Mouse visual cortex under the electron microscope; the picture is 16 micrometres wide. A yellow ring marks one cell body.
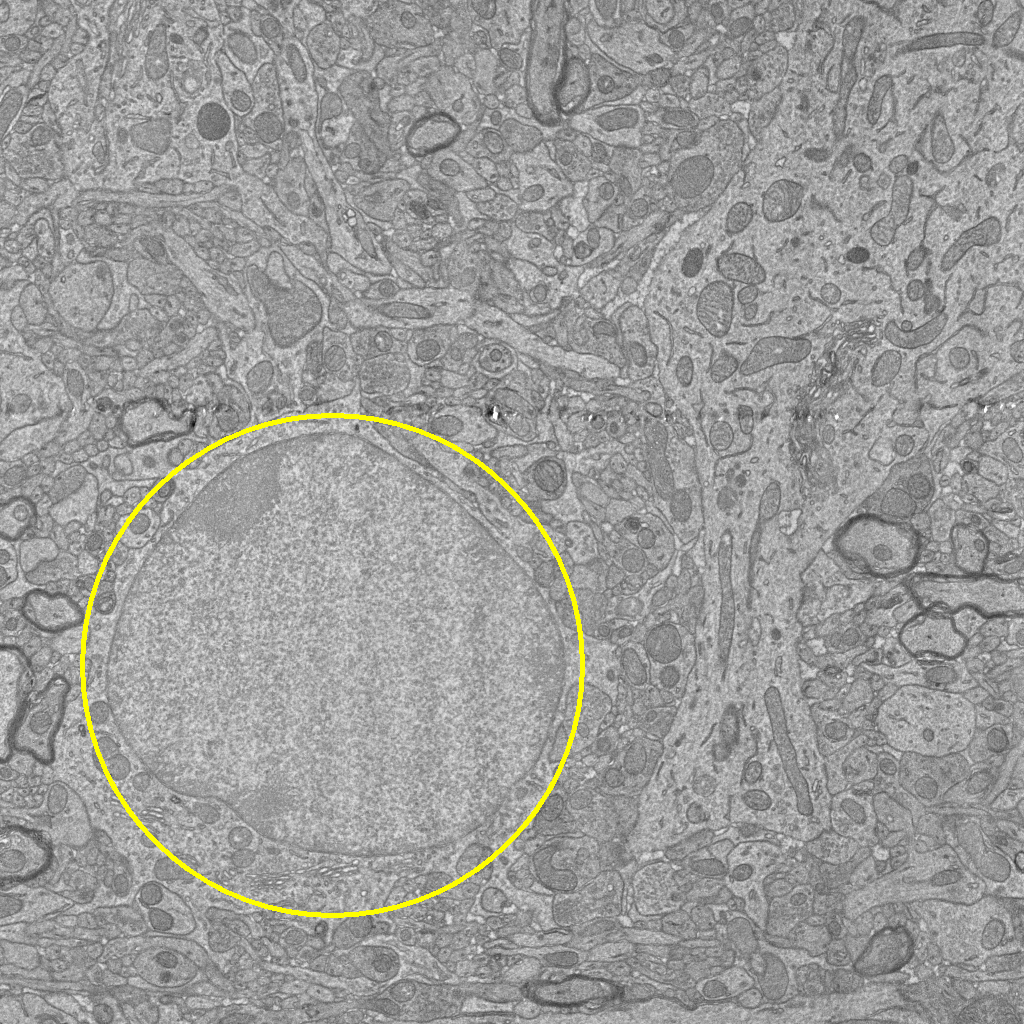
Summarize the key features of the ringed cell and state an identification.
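Look first: the whole nucleus sits inside the ring. Its envelope runs smoothly round, without deep infoldings. No distinct dense nucleolus stands out within it. Below the nucleus, the cytoplasm holds small stacks of flattened cisternae. This cell is an astrocyte.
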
